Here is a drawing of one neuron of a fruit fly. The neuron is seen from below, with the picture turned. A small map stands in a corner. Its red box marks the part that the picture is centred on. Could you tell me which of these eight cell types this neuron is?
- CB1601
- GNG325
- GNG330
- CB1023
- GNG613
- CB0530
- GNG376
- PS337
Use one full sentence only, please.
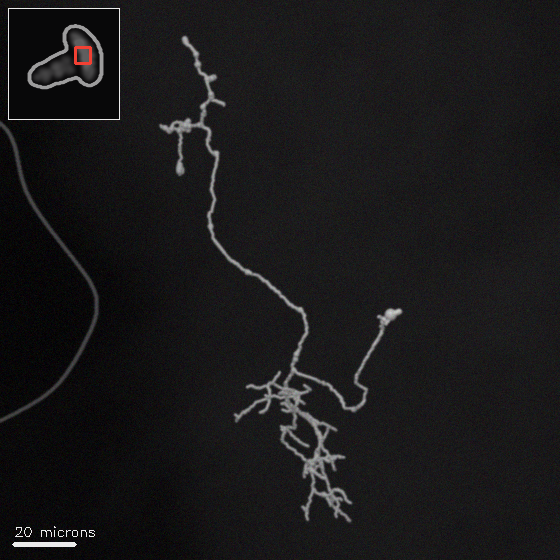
The neuron has GNG613 as its cell type.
